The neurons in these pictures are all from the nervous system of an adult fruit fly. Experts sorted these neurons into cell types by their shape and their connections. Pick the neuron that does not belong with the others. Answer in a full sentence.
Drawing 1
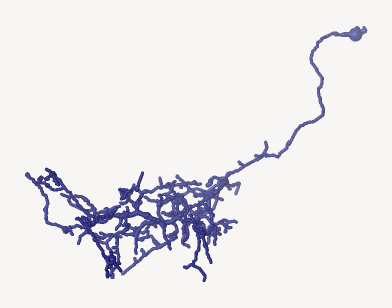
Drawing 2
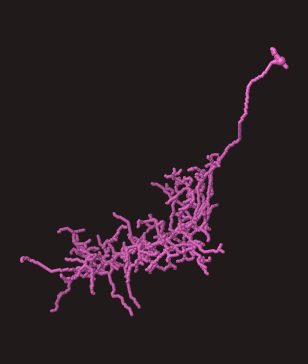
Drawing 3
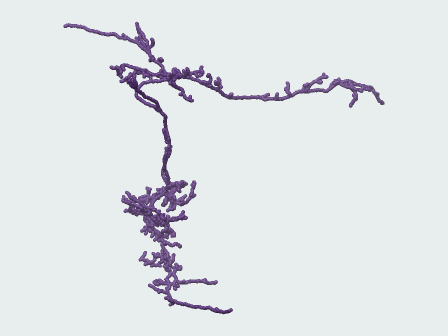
Drawing 3 is the odd one out.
